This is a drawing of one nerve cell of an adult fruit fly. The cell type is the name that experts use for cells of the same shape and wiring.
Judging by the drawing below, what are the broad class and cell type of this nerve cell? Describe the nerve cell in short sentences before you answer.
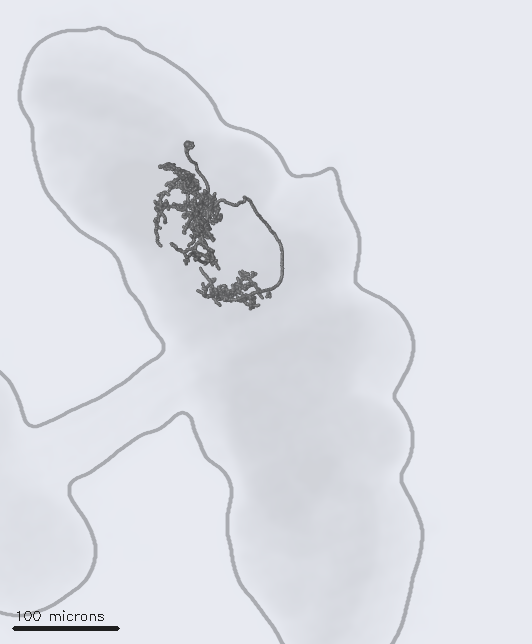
By the scale bar it is about 160 microns tall in this view. As drawn here it is taller than it is wide. It is a central-brain intrinsic neuron. It is of cell type SMP041.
